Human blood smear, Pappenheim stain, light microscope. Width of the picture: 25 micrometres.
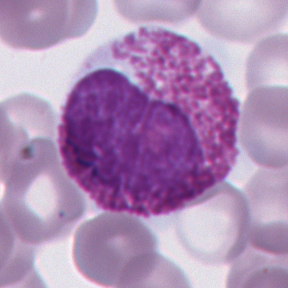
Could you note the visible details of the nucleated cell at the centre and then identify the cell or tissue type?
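You'll notice the outline here is roughly round. There's a notch at the top of the nucleus, which gives it that two-lobed, bean-like look. The cytoplasm is widest up on the upper right side, and it's packed with coarse granules. So that one's an eosinophil.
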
